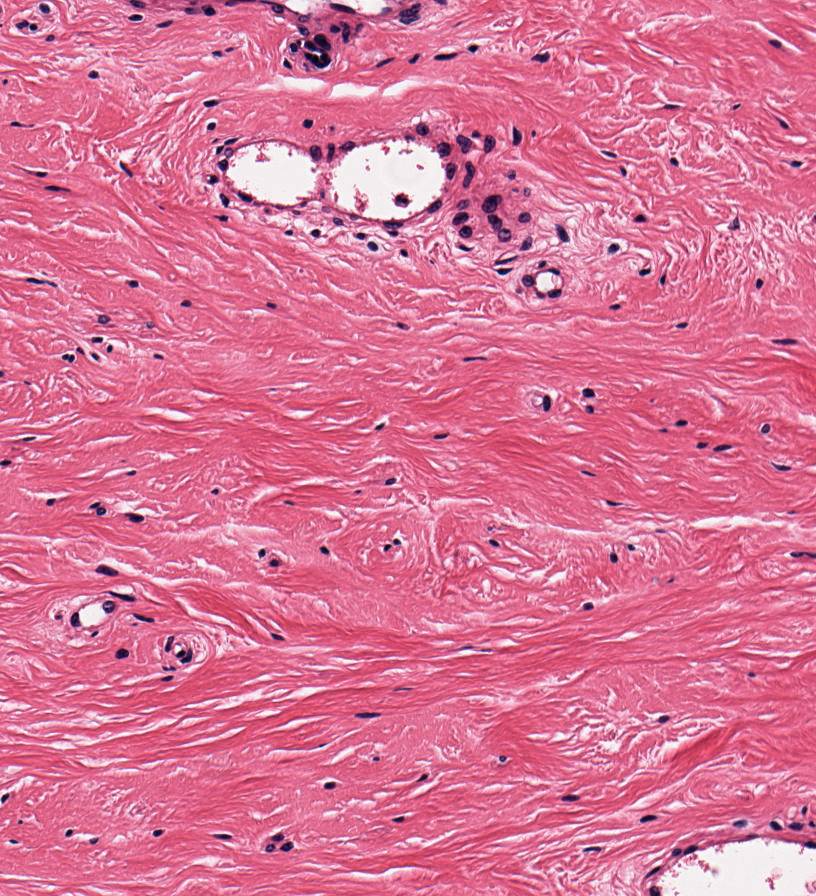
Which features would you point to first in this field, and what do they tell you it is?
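Shown here is dense connective tissue, its wavy collagen bundles running mainly from side to side. What decides it is the scarcity of cells: small, dark, slender nuclei lie singly between the bundles.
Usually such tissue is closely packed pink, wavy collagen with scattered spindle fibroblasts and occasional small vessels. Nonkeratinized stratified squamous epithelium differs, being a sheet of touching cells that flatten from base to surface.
Two vessels at the top show white, almost empty lumina; a small round vessel with an open white lumen sits near the left edge, in the lower half.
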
